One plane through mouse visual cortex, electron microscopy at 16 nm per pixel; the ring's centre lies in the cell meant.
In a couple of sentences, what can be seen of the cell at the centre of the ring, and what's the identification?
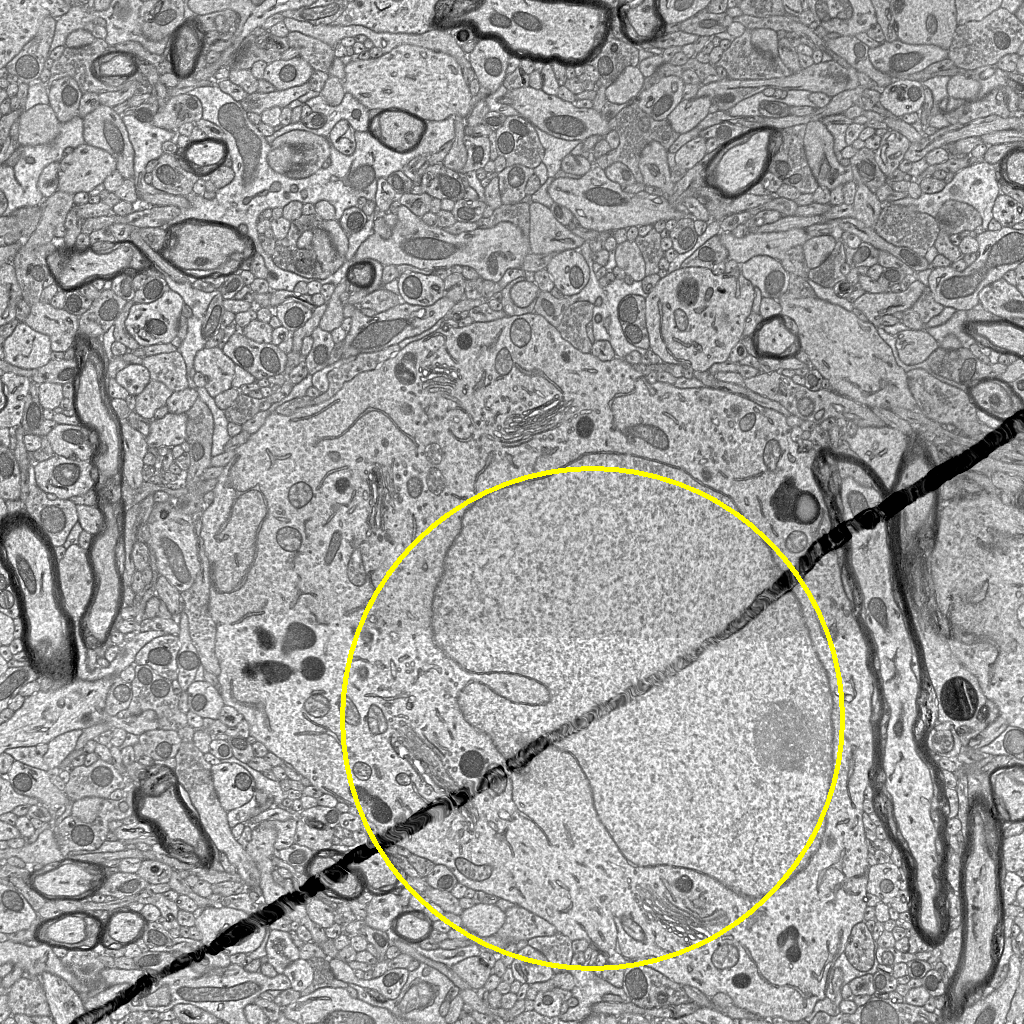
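So, a large, pale nucleus takes up most of the ring. On its left side the nuclear envelope folds deeply inward. Around the nucleus I can make out several Golgi stacks in the cytoplasm. And just to the left of the nucleus sits a round dark body. This cell is an excitatory neuron.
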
